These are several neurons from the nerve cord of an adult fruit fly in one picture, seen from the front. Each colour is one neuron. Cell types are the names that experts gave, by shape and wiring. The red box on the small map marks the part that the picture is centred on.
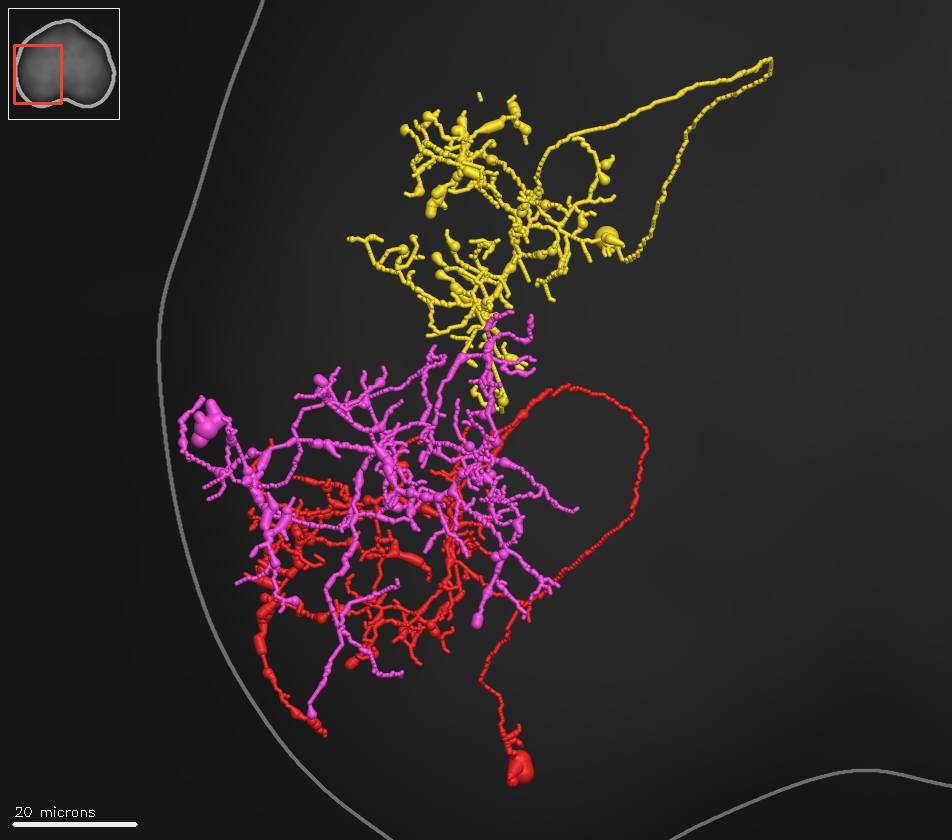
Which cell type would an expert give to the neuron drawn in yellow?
IN21A111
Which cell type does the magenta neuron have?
IN21A042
